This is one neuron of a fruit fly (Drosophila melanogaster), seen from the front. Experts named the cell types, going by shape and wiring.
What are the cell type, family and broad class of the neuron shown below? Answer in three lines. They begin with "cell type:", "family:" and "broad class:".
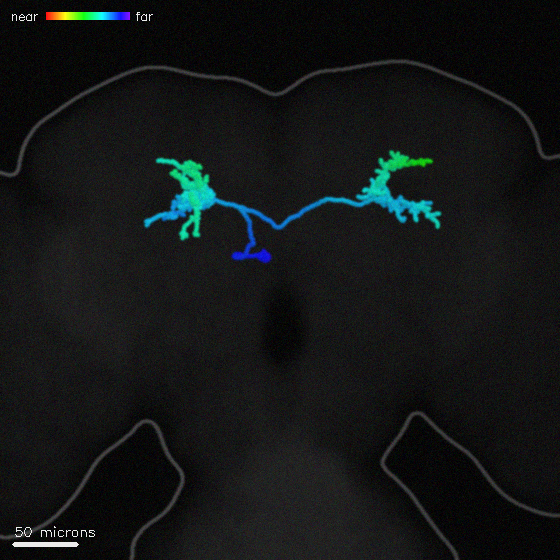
cell type: CL353
family: hemilineage DM6_posterior
broad class: central-brain intrinsic neuron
